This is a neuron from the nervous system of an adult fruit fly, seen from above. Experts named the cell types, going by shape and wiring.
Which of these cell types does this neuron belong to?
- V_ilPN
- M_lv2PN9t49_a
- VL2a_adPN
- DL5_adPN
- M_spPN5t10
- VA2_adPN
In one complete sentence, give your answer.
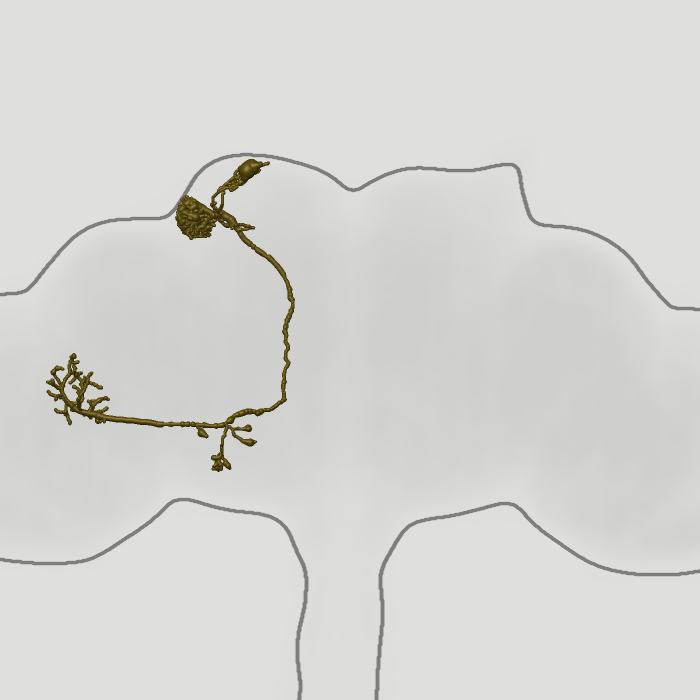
The cell type this neuron represents is VL2a_adPN.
